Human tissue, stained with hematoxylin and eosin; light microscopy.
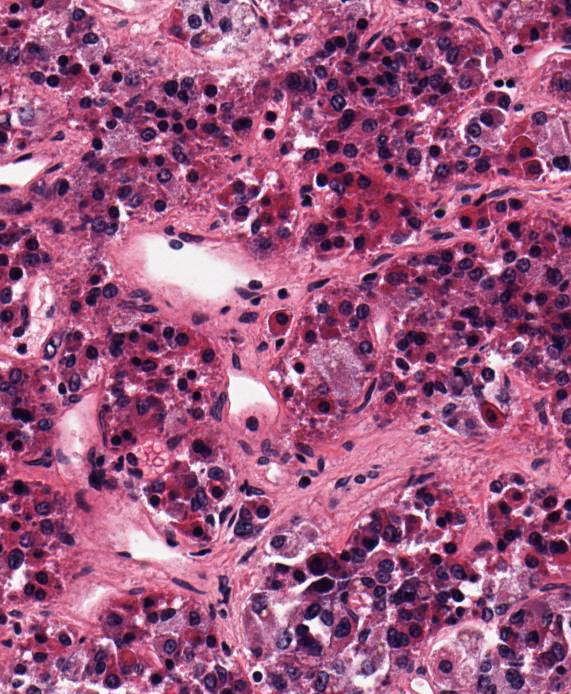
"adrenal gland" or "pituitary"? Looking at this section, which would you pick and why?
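This is pituitary.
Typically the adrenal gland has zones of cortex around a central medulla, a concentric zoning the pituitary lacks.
Here, I notice cells with pale grey-purple, finely granular cytoplasm sitting intermingled with red-staining cells. Nuclei are mostly round, dark and fairly uniform, one per cell. The fibrous bands between nests carry scattered spindle-shaped, elongated nuclei, clearest in the band crossing the centre-right. Within the septa lie thin-walled, empty-looking spaces, the largest upper left of centre.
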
